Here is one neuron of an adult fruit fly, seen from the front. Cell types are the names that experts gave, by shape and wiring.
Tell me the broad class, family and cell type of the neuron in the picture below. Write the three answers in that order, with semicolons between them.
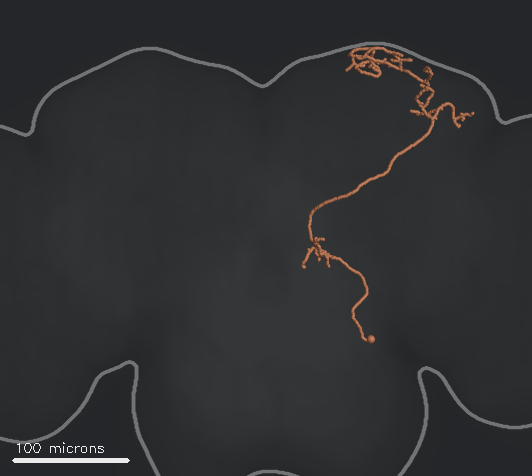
central-brain intrinsic neuron; hemilineage ALv1; M_vPNml53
